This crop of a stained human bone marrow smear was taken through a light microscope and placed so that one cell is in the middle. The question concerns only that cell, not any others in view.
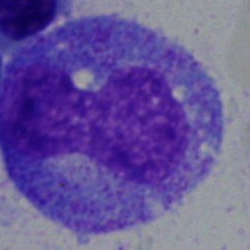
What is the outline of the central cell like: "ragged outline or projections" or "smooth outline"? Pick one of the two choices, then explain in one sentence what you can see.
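Smooth outline. The cell outline is roundish with a smooth edge.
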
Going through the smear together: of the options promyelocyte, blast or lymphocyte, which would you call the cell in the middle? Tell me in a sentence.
The cell in the middle of the field of view is a promyelocyte.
